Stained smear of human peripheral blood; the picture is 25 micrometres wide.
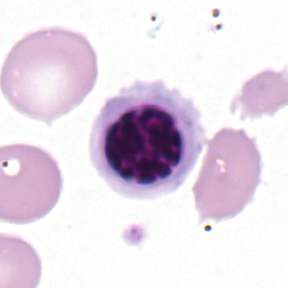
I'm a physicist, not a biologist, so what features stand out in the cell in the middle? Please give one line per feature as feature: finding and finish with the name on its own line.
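Cytoplasm: a rim around the nucleus on all sides
Colour: pale greyish-lavender cytoplasm
Nucleoli: none visible
Granules: none visible in the cytoplasm
Name: normoblast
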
